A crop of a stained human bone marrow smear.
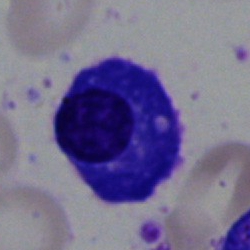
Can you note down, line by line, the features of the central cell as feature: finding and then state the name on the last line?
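Chromatin: dark purple, densely stained
Cytoplasm: plenty of it, and a deep blue
Pale spot: small and round, just right of the nucleus
Margin: slightly irregular, a few small bumps along the right edge
Name: plasma cell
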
